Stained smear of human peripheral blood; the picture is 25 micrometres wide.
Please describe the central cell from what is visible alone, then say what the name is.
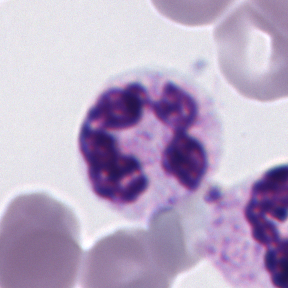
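Nucleus split into several separate lobes arranged in a ring, encircling a central area of pale cytoplasm. Chromatin dark purple, coarsely clumped. Cytoplasm with many fine pink-lilac granules. Segmented neutrophil.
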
